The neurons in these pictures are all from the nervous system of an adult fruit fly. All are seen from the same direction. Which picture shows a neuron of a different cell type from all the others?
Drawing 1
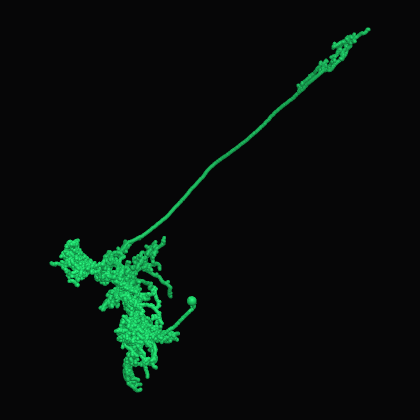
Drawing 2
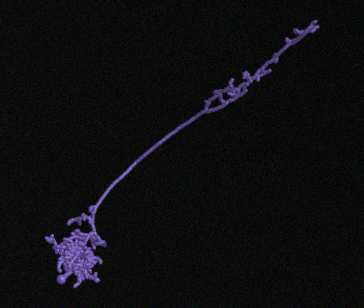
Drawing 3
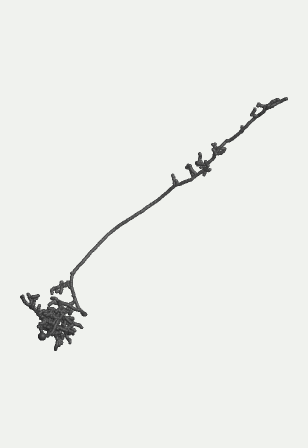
Drawing 1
